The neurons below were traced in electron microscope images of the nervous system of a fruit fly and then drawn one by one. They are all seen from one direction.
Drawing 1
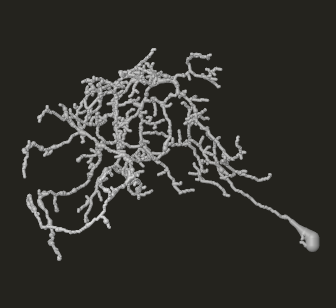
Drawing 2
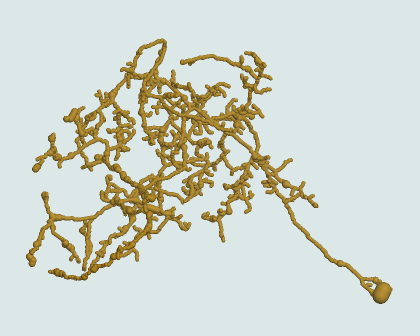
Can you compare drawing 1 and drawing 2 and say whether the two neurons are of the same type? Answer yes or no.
yes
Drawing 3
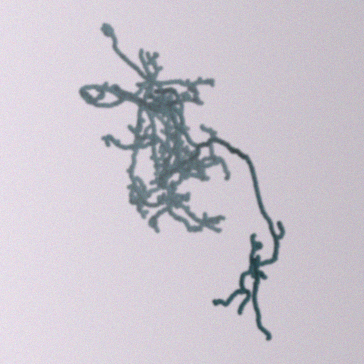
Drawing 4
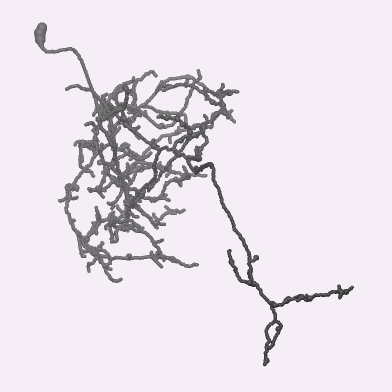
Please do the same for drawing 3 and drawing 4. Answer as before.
no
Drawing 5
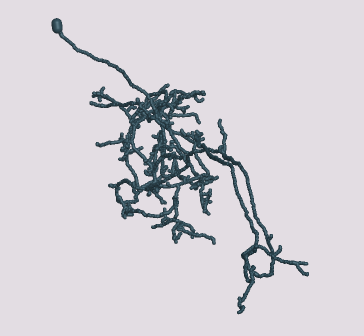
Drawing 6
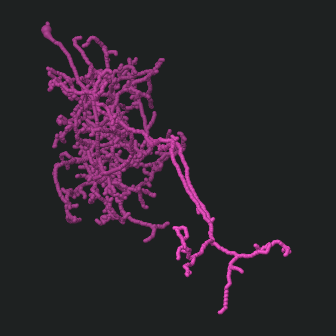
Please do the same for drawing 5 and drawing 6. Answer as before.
yes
